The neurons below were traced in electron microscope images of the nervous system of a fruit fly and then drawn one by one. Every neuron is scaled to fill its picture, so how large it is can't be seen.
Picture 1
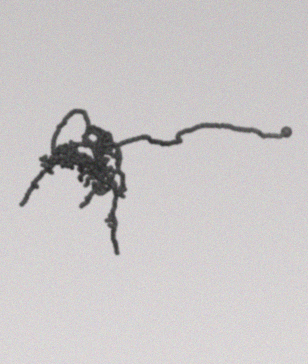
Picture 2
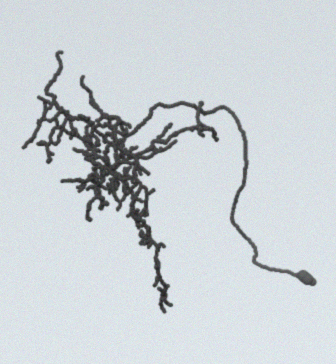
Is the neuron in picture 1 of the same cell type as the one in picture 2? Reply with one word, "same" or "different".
different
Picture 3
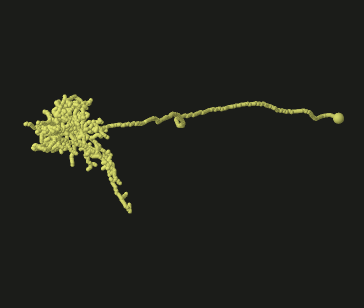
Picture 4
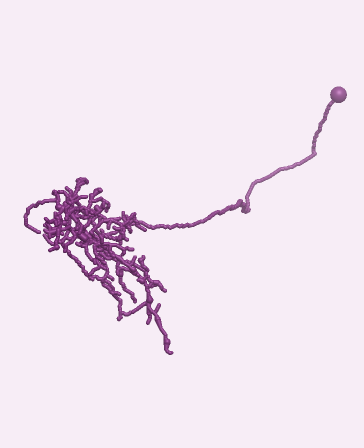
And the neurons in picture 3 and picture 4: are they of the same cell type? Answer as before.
same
